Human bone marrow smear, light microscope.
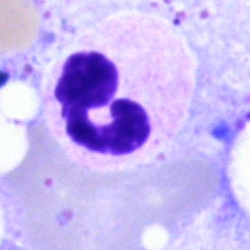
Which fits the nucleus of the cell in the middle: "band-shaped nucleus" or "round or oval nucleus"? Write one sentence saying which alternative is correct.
Its nucleus is stretched into a curved band instead of a compact mass, without separate lobes.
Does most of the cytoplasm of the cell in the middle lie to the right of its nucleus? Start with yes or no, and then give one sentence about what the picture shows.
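Yes. The nucleus lies toward the left side of the cell, leaving more cytoplasm on the right.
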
